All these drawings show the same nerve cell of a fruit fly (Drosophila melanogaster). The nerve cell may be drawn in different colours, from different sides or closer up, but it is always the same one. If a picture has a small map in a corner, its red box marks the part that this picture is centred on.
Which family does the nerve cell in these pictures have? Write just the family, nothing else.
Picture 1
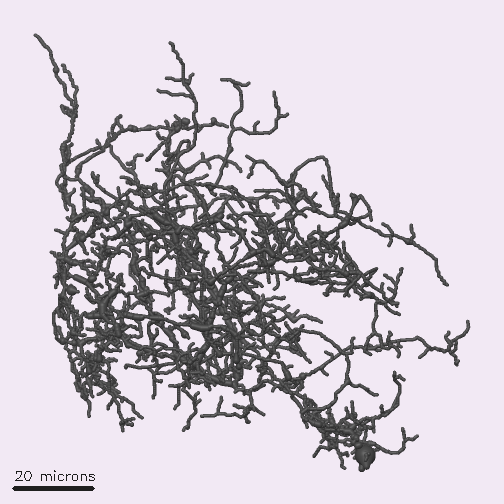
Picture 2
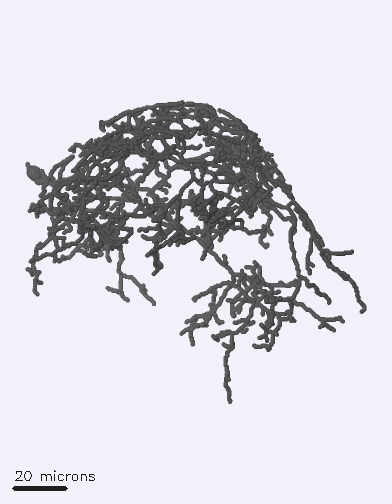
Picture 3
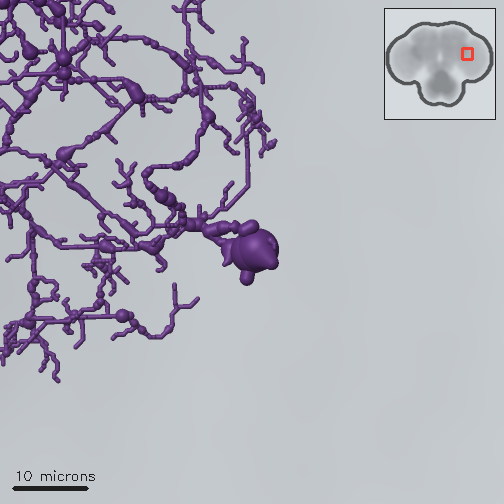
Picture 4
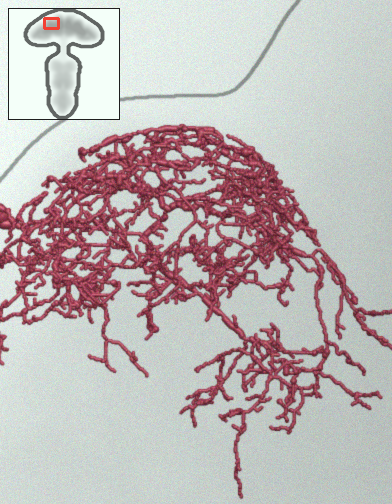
hemilineage VLPl2_medial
